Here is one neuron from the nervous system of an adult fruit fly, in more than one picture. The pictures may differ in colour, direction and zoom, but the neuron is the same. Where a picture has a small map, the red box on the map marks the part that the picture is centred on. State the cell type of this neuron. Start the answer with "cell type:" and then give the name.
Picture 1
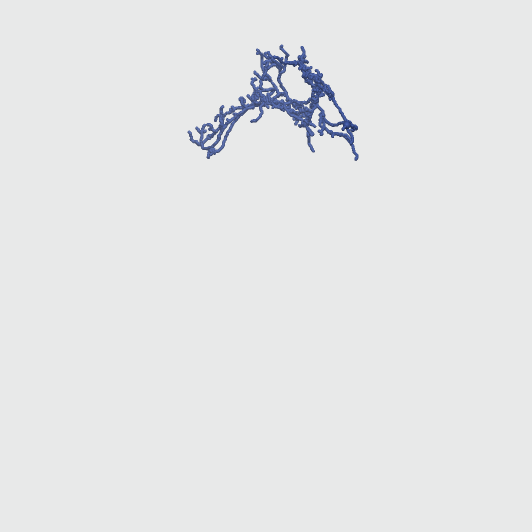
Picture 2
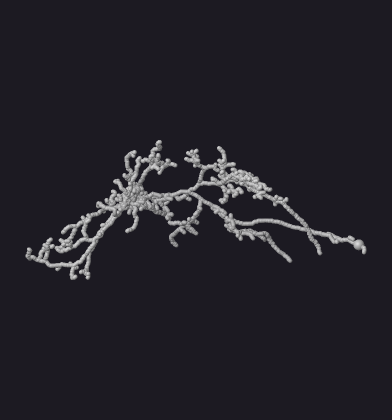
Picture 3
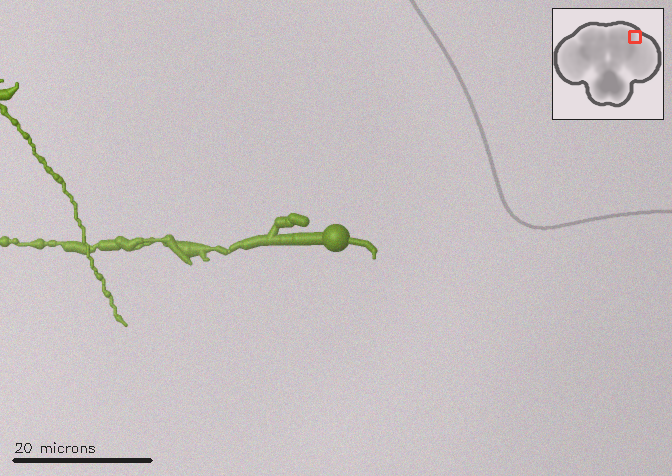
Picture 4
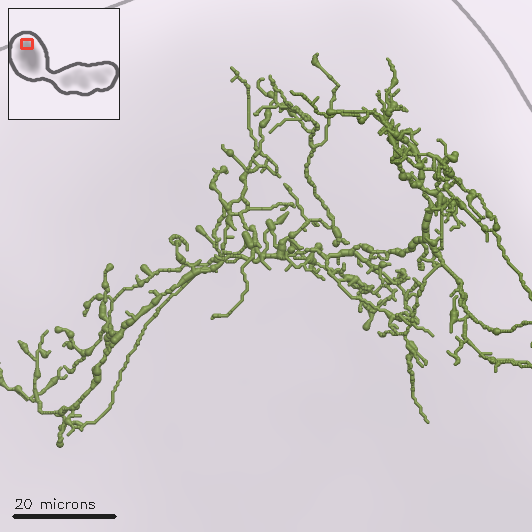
cell type: SMP257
